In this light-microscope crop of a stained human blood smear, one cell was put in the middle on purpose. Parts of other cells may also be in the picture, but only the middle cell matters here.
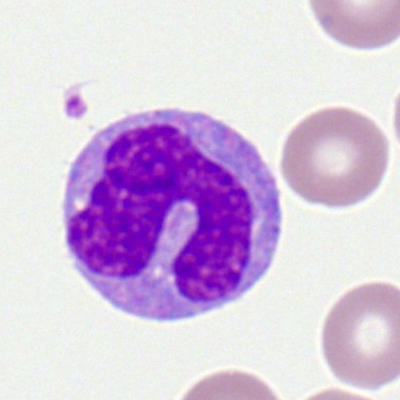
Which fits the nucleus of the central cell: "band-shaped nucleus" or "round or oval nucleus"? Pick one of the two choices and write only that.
Band-shaped nucleus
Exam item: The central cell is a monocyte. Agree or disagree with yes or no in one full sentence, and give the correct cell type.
Yes, a monocyte is present in the middle of the crop.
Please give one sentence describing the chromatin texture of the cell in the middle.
Take a look at the chromatin, which is coarsely clumped.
